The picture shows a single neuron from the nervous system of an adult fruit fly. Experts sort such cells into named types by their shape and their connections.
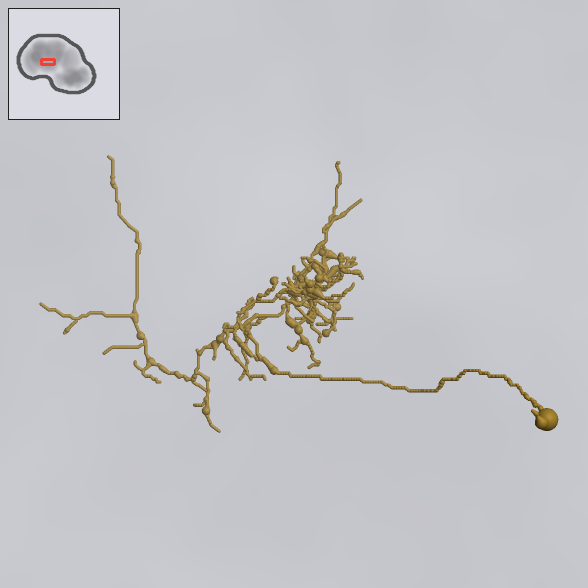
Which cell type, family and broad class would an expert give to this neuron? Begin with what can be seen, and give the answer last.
Its cell body lies at the lower right of the picture. Dozens of branch ends can be seen. The cell type is PRW021. Its family is hemilineage TRdl_a. It is a central-brain intrinsic neuron.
